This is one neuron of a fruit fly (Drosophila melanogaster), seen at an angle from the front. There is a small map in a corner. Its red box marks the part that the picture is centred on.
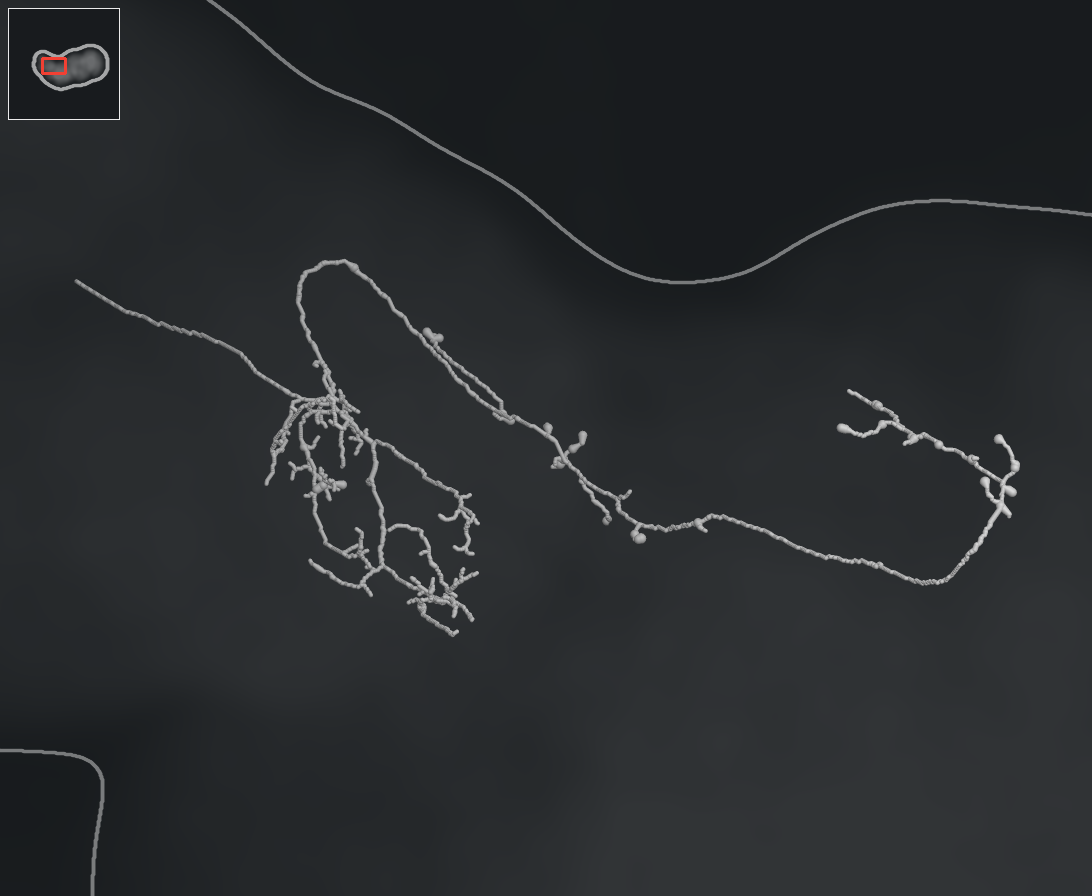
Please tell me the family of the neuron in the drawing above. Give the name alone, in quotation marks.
"hemilineage 06A"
